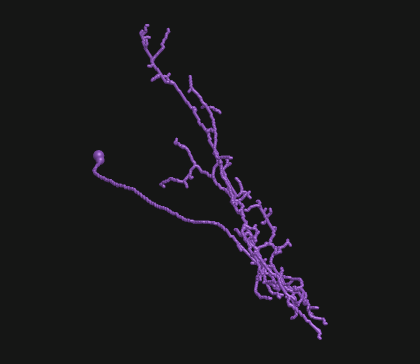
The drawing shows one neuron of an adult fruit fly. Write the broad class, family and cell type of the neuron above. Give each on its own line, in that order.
nerve-cord intrinsic neuron
hemilineage 10B
IN10B059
